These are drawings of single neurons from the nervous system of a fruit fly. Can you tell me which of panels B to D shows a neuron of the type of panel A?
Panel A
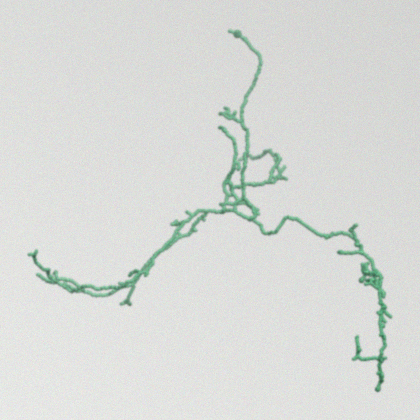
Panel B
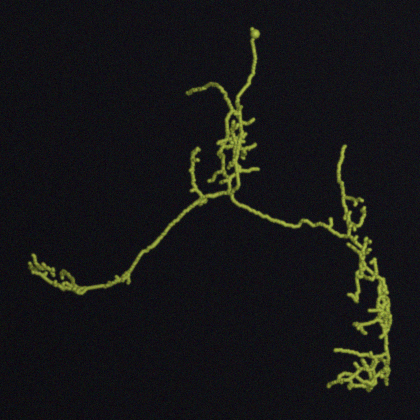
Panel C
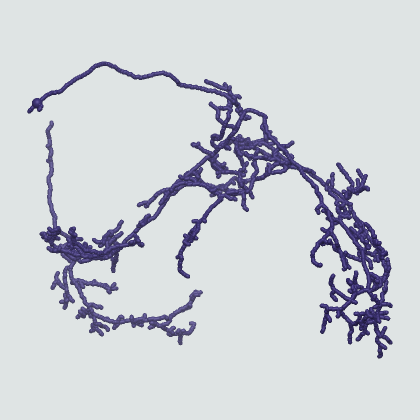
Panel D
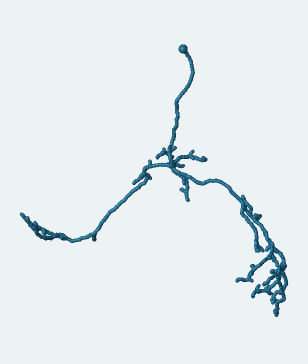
D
